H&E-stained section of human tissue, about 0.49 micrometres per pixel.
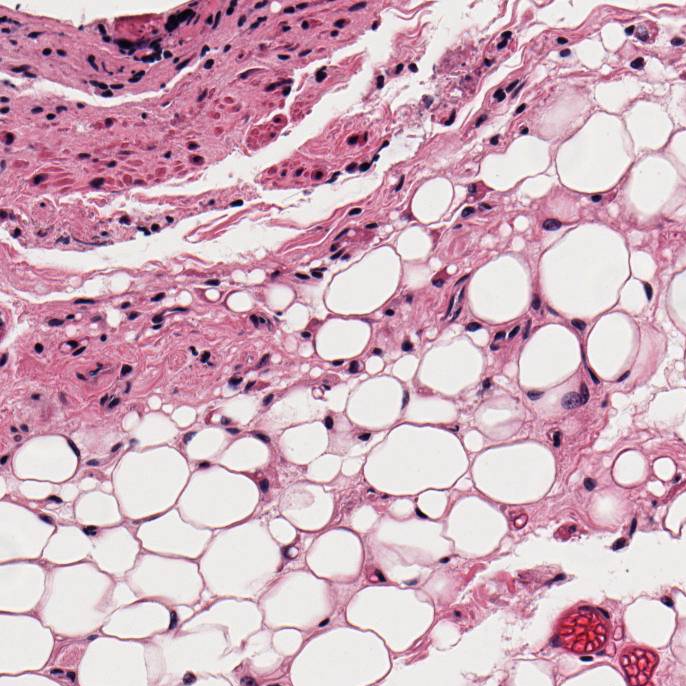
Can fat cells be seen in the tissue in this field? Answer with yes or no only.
Yes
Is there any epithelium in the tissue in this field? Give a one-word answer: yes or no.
No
